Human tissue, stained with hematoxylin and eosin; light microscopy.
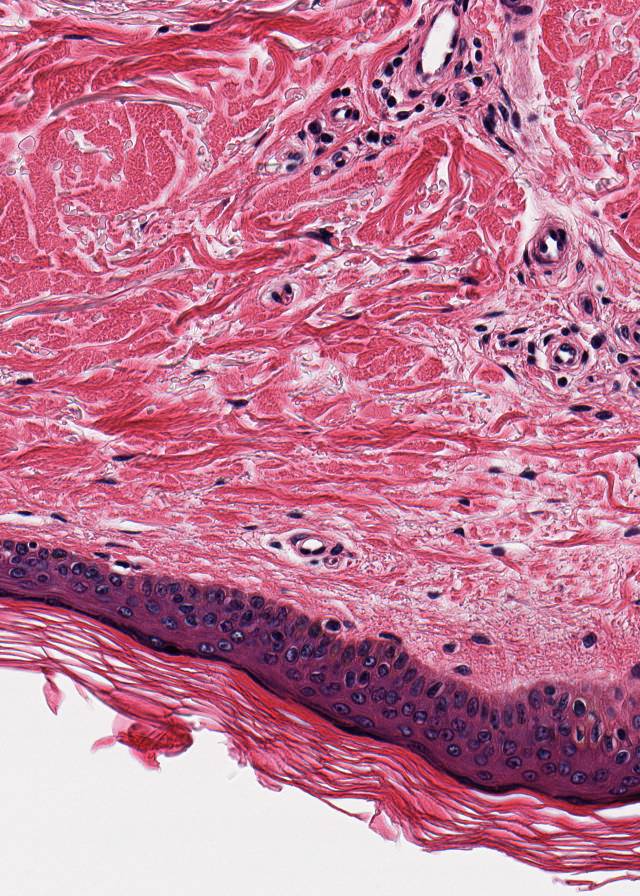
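Skin of the lower leg. A thin band of stratified squamous epithelium, a few nucleated cell layers thick with small oval dark purple nuclei, lies along the lower part of the field, with fibrous connective tissue above it. The junction is nearly flat, without deep rete ridges.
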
